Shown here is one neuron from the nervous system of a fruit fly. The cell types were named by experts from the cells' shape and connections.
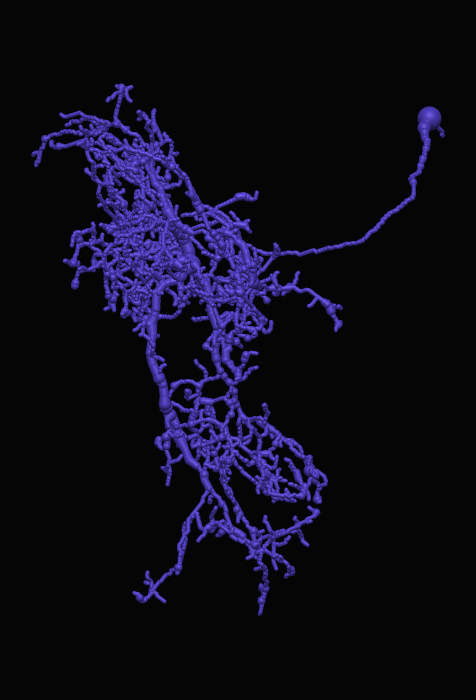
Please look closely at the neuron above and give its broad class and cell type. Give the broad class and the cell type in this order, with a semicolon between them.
central-brain intrinsic neuron; CL140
